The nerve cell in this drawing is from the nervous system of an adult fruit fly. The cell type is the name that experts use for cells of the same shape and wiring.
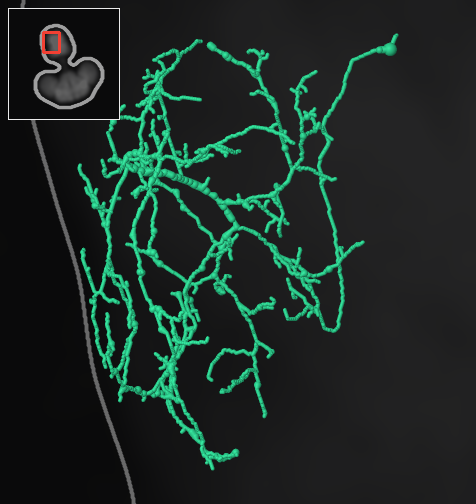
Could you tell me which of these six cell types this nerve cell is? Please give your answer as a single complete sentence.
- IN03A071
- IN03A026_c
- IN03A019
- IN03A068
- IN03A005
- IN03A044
This nerve cell counts as a member of the cell type IN03A071.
